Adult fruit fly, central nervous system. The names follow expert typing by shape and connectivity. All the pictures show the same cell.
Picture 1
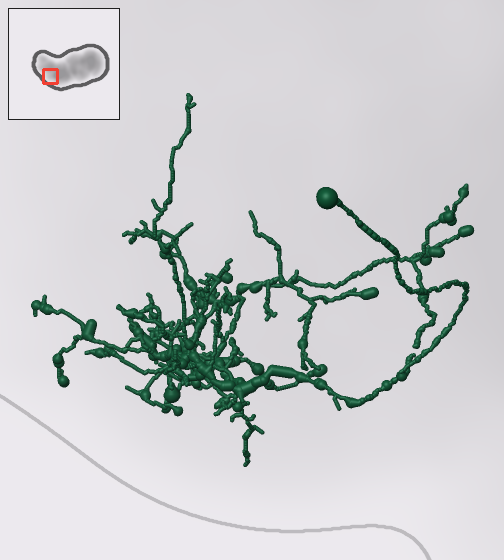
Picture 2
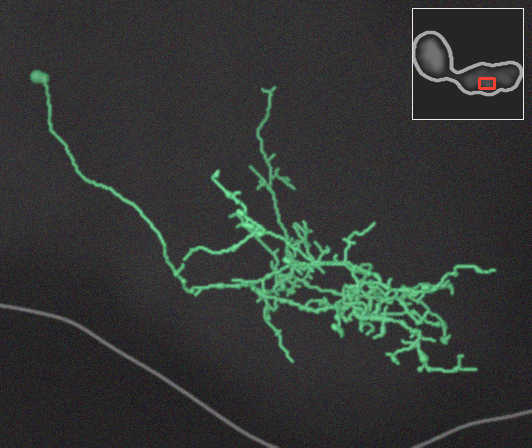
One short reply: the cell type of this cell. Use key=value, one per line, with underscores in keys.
cell_type=IN09A046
